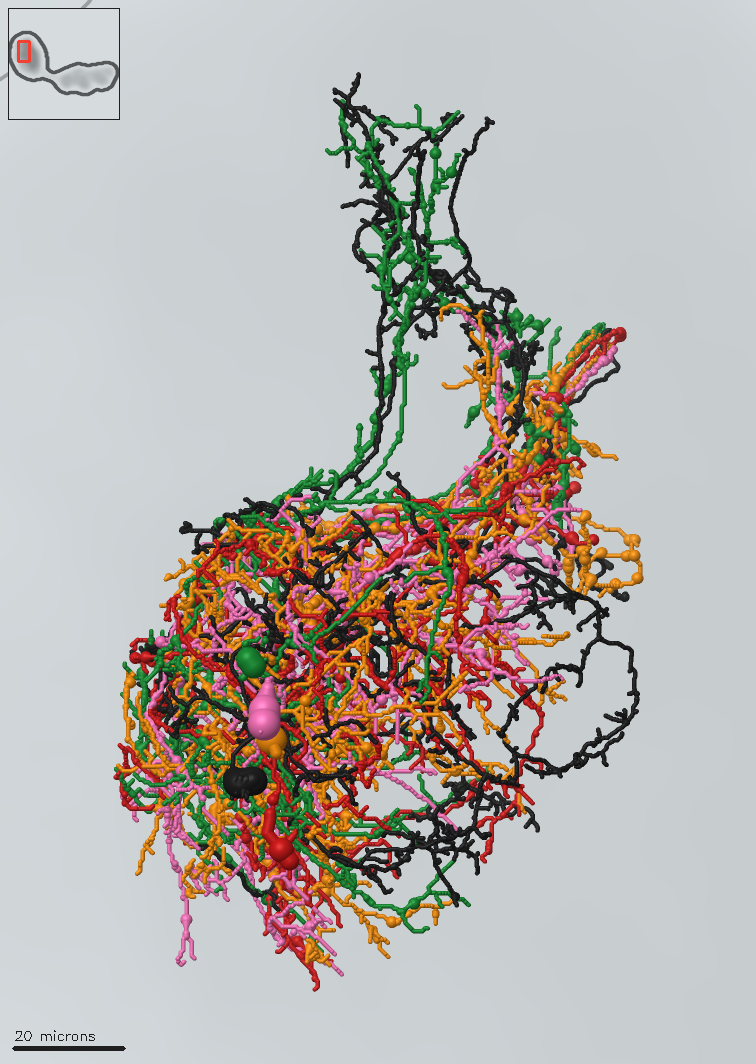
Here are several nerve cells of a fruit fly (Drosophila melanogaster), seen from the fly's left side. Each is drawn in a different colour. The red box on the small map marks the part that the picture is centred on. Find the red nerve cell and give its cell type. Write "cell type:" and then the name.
cell type: CB3683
